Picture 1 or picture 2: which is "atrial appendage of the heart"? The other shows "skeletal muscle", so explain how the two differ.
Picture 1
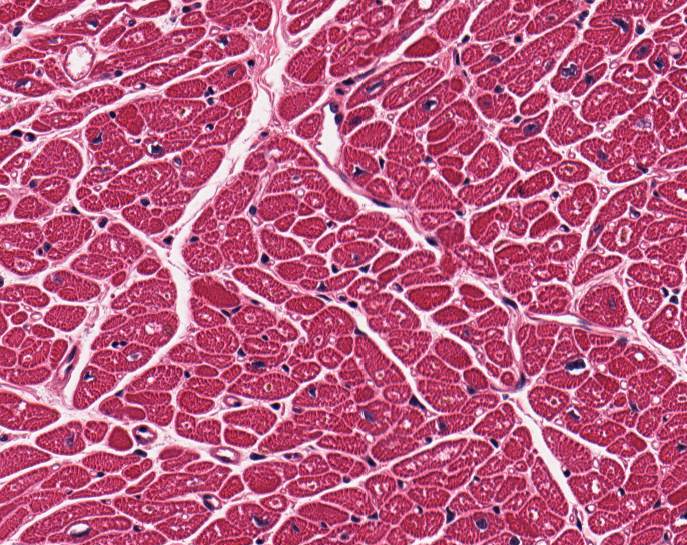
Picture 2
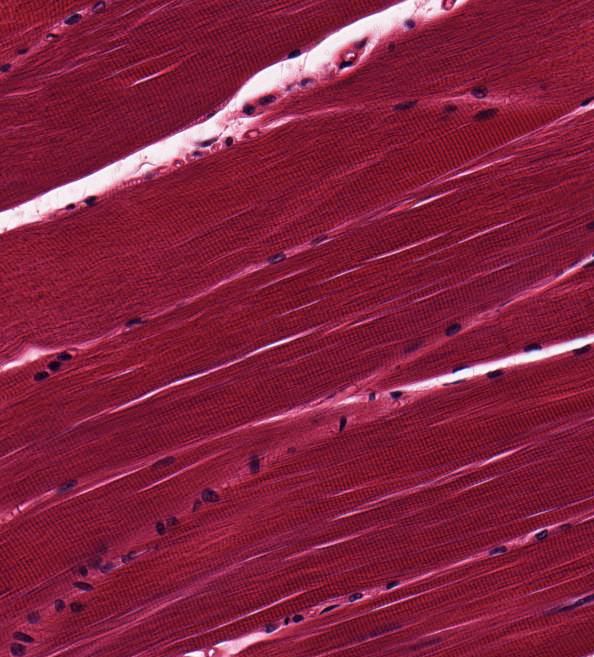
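Identity: picture 1 is the atrial appendage of the heart; picture 2 is skeletal muscle. Nuclei: in the atrial appendage, those within fibres sit near the centre, with small, dark, elongated ones in the narrow spaces between fibres; in skeletal muscle, dark, elongated nuclei lie at the fibre edges.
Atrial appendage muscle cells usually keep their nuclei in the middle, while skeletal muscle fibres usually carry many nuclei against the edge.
Cytoplasm: deep red in both, but the atrial fibres are finely mottled by small pale clefts, and many show a small pale clear area at the centre. Layout: the skeletal muscle fibres are long, parallel and unbranched, running diagonally from lower left to upper right the full length of the field.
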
